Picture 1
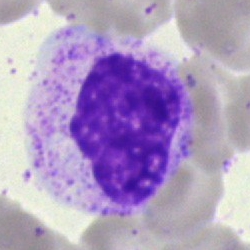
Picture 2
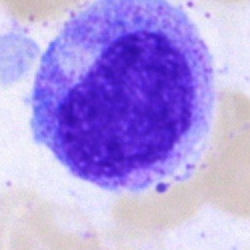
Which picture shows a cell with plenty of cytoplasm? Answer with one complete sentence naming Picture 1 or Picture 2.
There is broad cytoplasm around the nucleus of the cell in picture 1.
